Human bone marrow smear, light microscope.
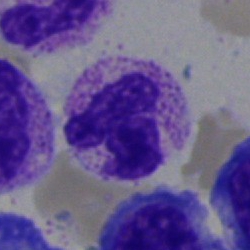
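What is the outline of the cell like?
Roughly round and smooth.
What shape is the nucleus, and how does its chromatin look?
Deeply indented and folded into a curved, horseshoe-like shape, with dark purple, coarsely clumped chromatin.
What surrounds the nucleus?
A moderate rim of pale pinkish-lilac cytoplasm.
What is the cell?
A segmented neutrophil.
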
